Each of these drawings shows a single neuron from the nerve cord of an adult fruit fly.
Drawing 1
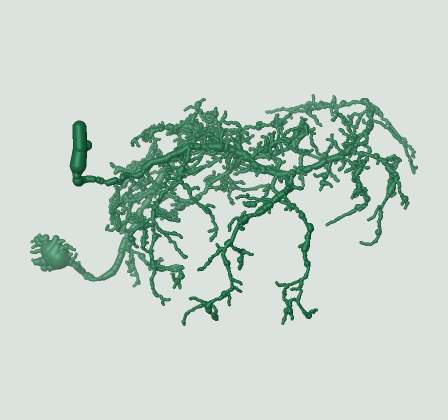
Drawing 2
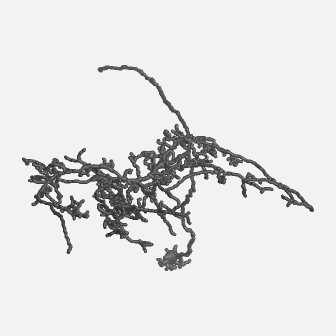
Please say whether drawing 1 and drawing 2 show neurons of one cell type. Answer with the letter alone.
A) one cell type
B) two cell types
B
